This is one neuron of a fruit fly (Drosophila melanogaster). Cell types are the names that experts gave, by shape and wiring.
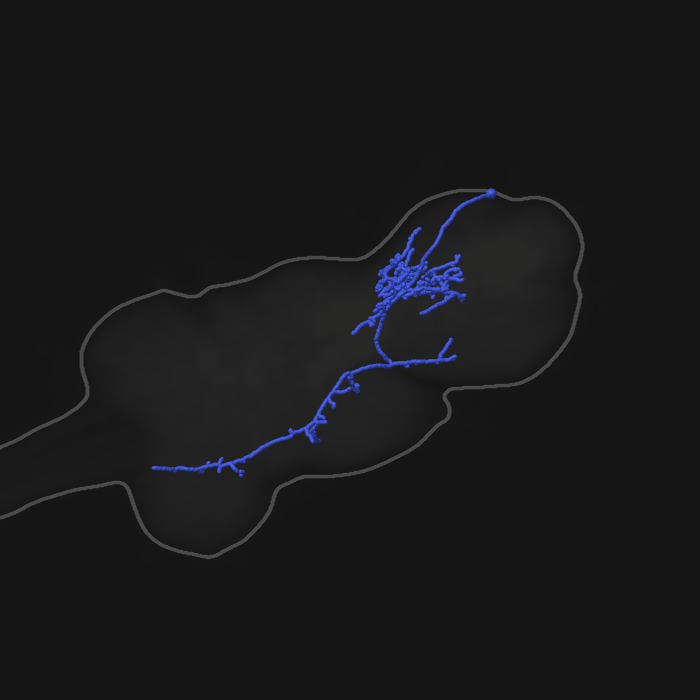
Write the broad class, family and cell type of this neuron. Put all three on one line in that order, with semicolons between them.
nerve-cord intrinsic neuron; hemilineage 08B; IN08B056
